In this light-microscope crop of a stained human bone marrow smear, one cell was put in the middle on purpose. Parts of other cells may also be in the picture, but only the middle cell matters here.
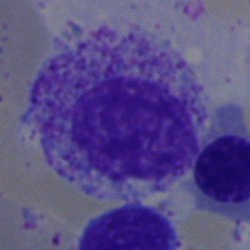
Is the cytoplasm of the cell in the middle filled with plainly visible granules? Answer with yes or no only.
Yes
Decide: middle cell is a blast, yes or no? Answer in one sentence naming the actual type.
No, it is a myelocyte, not a blast, that lies at the centre of the crop.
